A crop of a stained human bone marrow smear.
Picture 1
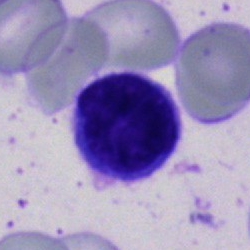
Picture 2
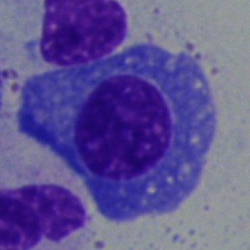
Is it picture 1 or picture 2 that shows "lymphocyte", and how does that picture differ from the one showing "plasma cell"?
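Picture 1 shows a lymphocyte, and picture 2 shows a plasma cell. Start with the outline: the lymphocyte is round, while the plasma cell has an irregular edge with broad, uneven bulges instead of a smooth round one. Next, the cytoplasm: in picture 1 there is very little, at most a very thin rim around the nucleus, whereas in picture 2 there is plenty of blue cytoplasm on every side of the nucleus.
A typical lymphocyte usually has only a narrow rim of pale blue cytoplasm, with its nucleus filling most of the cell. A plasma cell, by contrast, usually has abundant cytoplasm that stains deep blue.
In picture 1 the chromatin is dense, dark purple and coarsely clumped.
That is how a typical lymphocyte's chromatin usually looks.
Picture 2 has small clear vacuoles scattered through its cytoplasm, mostly toward the right and lower parts of the cell. No granules are seen in the lymphocyte, and no distinct coloured granules in the plasma cell. Red cells lie close above and to the right of the lymphocyte.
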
